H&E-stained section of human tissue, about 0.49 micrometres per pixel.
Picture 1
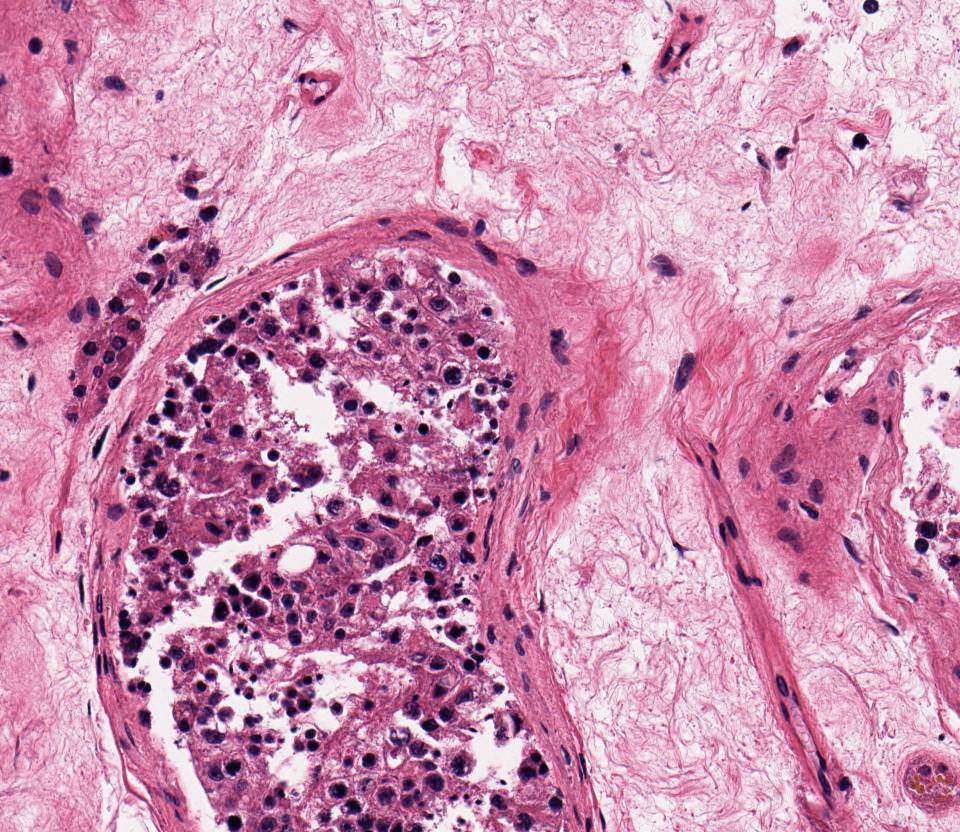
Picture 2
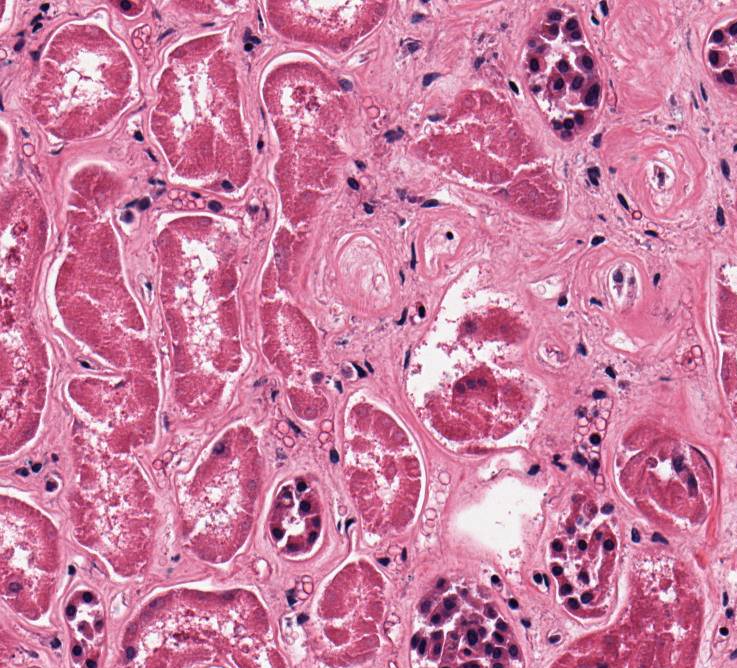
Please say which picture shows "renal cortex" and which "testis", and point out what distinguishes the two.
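Picture 1: testis. Picture 2: renal cortex. Picture 1: one large rounded tubular structure fills left and centre; part of a second is cut off at the right edge. Picture 2: field crowded with cross-sectioned tubules, narrow stroma strips between, packed tightest in the left half. Picture 1 interior: loosely cohesive cells split by irregular empty clefts; many small, round, densely dark nuclei. Picture 2: scattered smaller tubules, mainly bottom and right edges, lined by crowded dark round nuclei with less cytoplasm; lumens irregular, ragged, holding pale frayed eosinophilic debris, not cleanly empty. Picture 1: small cluster of cells with round dark nuclei just outside the wall, upper left. Picture 2: small arterioles, upper right and centre, with thick, pale pink, concentrically layered walls and narrow lumens.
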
